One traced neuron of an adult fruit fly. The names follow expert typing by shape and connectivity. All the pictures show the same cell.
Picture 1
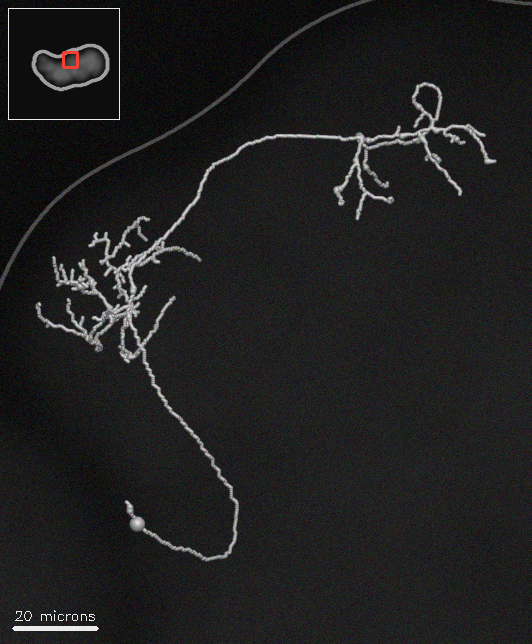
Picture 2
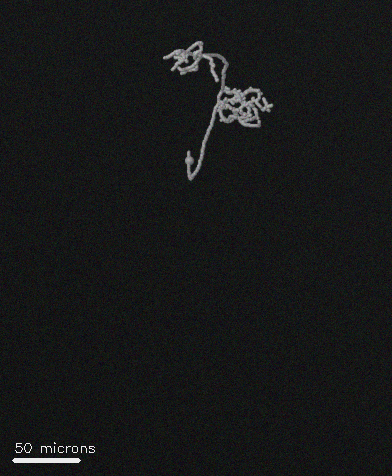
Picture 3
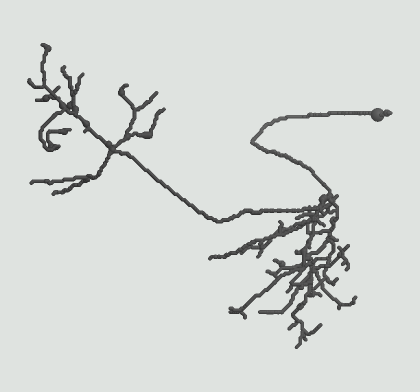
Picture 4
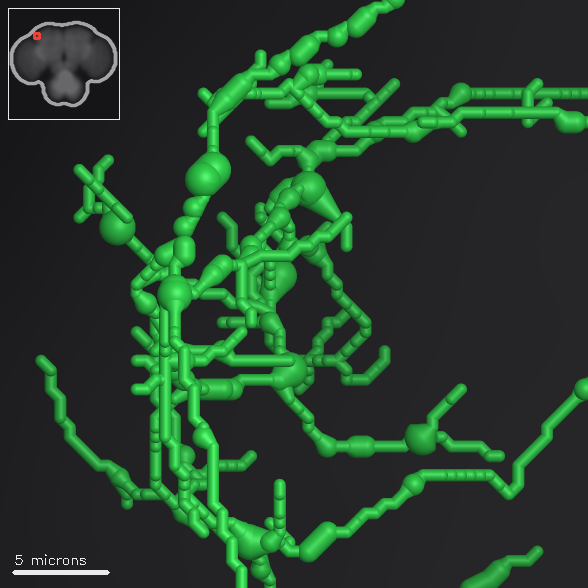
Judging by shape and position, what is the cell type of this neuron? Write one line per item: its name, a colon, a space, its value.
cell type: CB1909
